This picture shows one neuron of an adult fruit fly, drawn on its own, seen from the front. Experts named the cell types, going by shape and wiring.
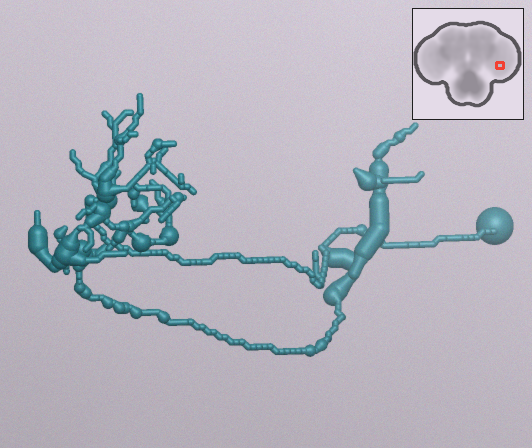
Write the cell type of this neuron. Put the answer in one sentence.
The cell type is T5d.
